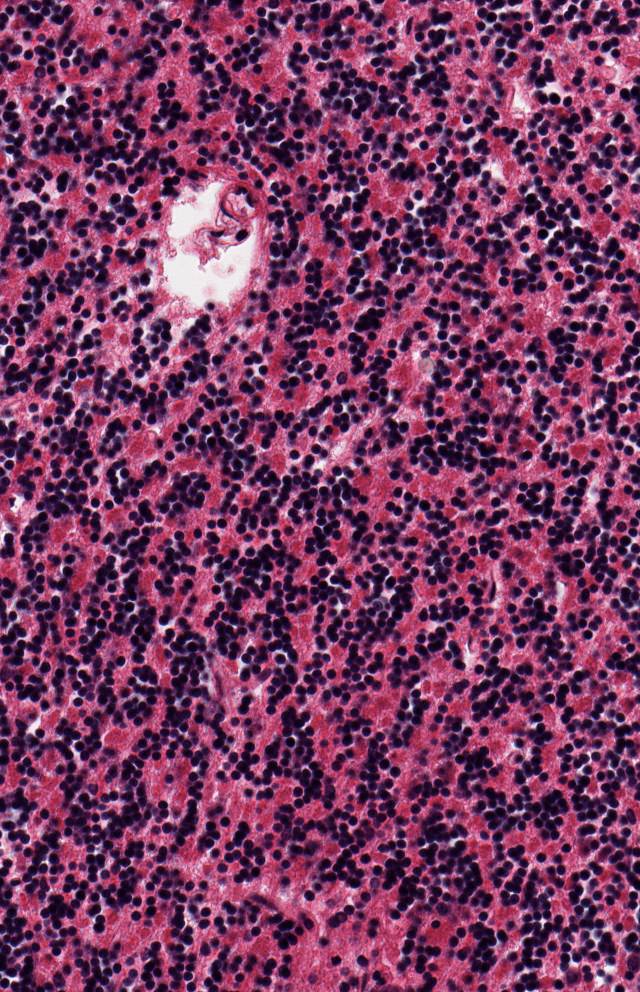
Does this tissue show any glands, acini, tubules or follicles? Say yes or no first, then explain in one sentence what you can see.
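No. No epithelium, glands or fat cells are present in the field.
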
